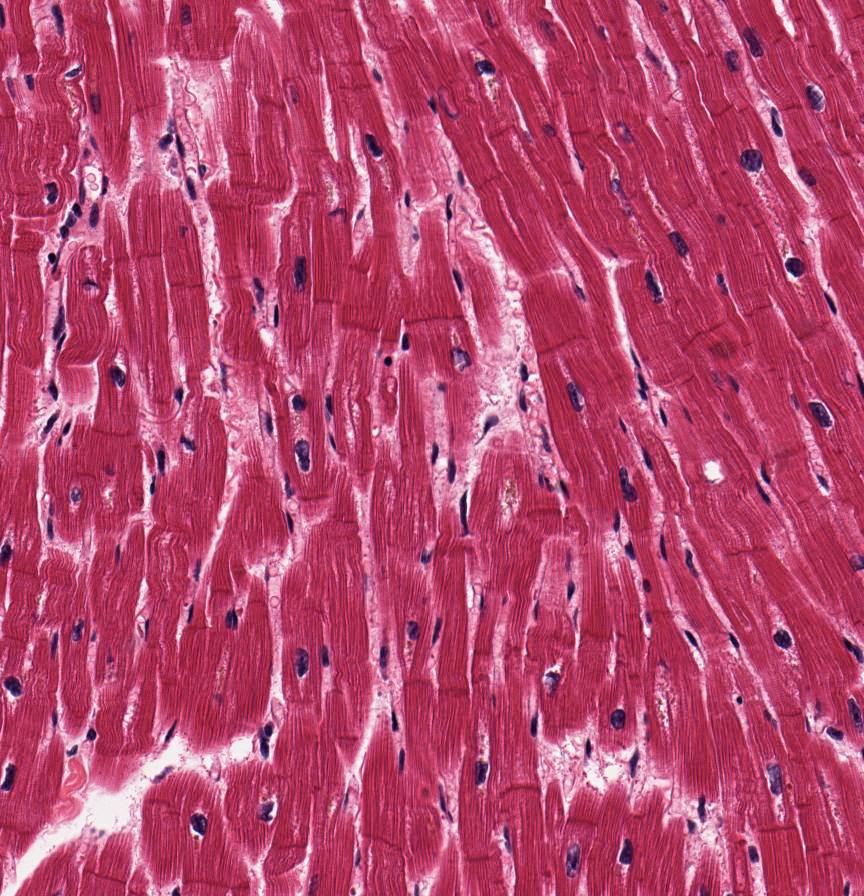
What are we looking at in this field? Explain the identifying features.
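It's myocardium. The fibres, cut lengthwise and running mainly top to bottom, branch and join their neighbours, and dark, often stepped transverse lines cross them at intervals as intercalated discs.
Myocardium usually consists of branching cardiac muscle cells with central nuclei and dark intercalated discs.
At the ends of some central nuclei, pale zones hold fine golden-brown granules.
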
